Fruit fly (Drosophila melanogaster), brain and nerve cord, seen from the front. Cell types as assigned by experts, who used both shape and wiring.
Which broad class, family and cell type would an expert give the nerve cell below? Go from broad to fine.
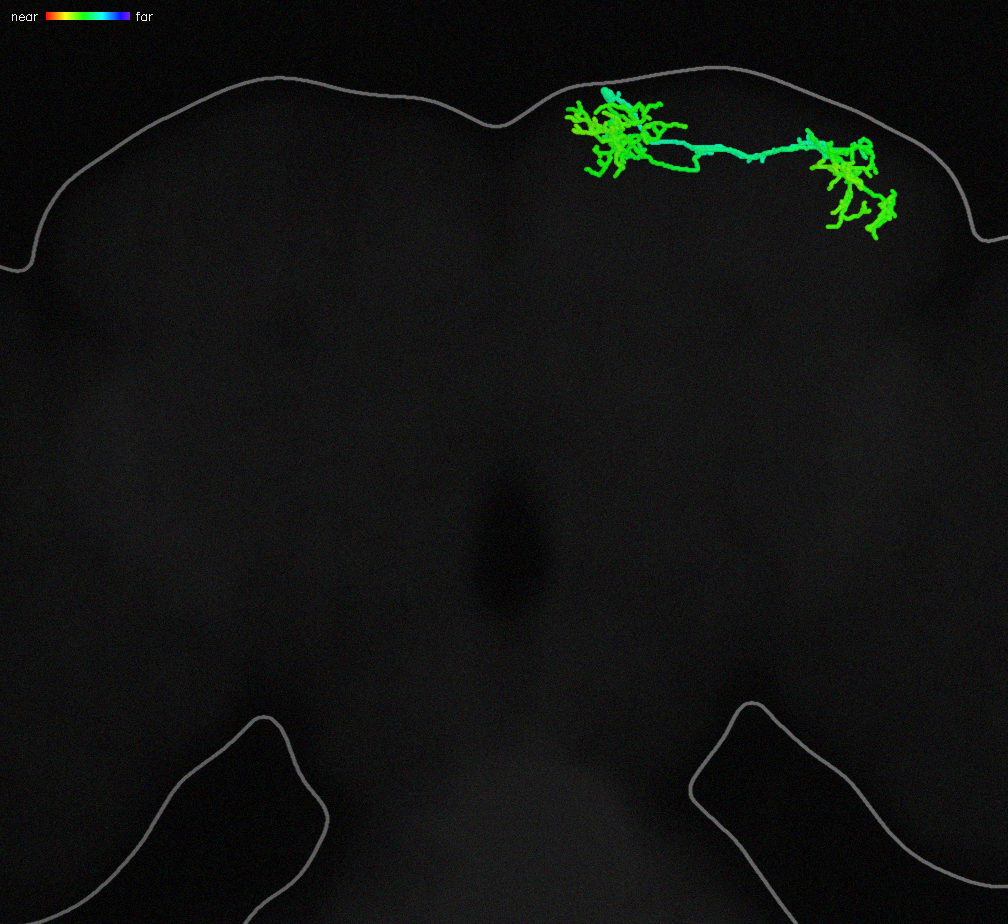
central-brain intrinsic neuron; hemilineage SMPpd1; SLP396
